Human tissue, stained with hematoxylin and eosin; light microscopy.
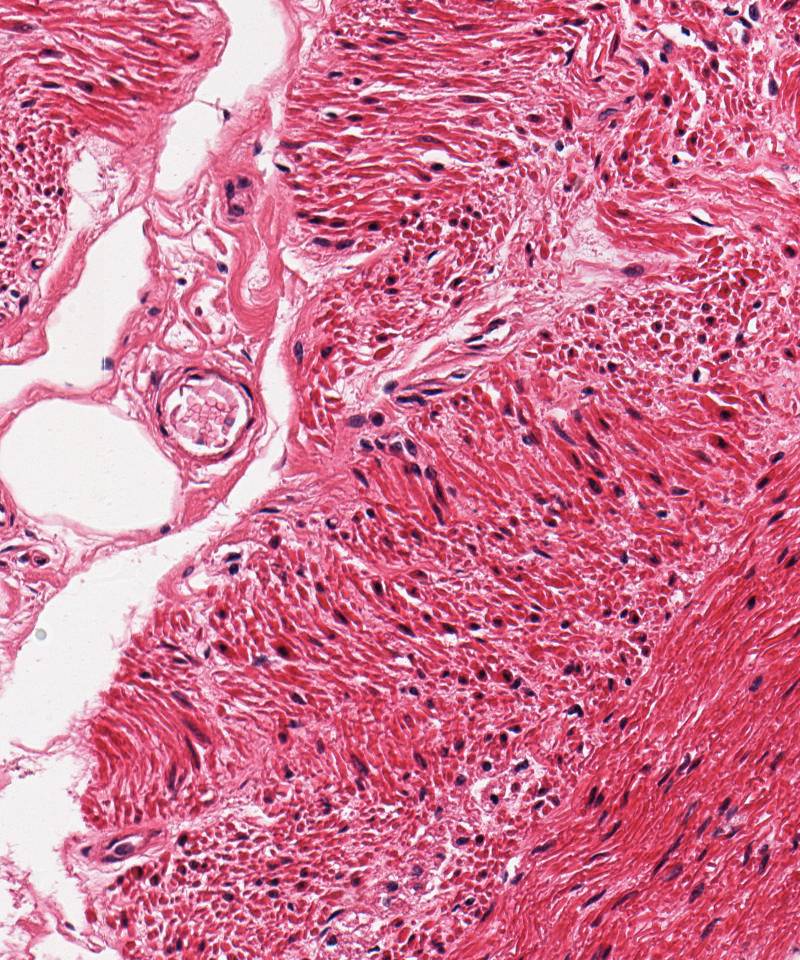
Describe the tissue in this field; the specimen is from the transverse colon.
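Bundles of smooth muscle, cut in different planes, occupy most of the field, some sectioned along their length and some across. Where cut lengthwise, the cells are spindle-shaped, with pink cytoplasm and elongated nuclei. In the middle of the field many cells are cut across and appear as small round pink profiles. At the lower right a compact band runs diagonally, its cells lying lengthwise.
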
